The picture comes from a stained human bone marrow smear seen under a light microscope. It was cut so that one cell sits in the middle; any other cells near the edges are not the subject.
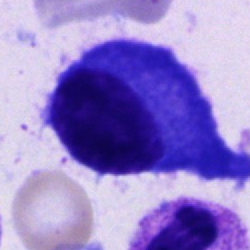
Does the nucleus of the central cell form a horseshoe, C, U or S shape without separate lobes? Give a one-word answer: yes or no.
No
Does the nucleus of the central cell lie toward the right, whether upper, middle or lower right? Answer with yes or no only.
No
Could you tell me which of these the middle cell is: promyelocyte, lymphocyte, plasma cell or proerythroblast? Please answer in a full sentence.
In the middle of this smear crop, the cell is a plasma cell.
